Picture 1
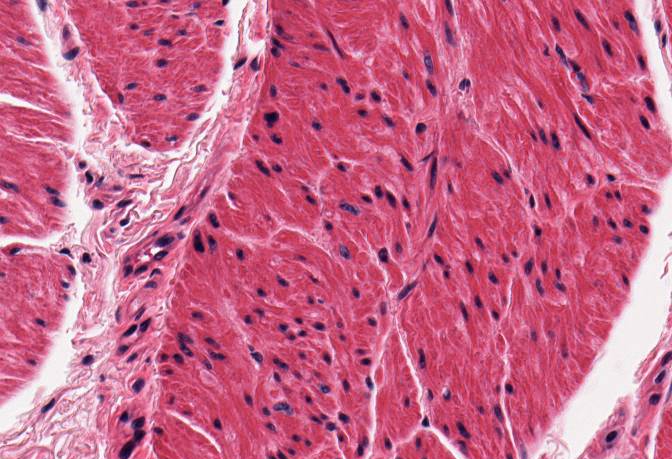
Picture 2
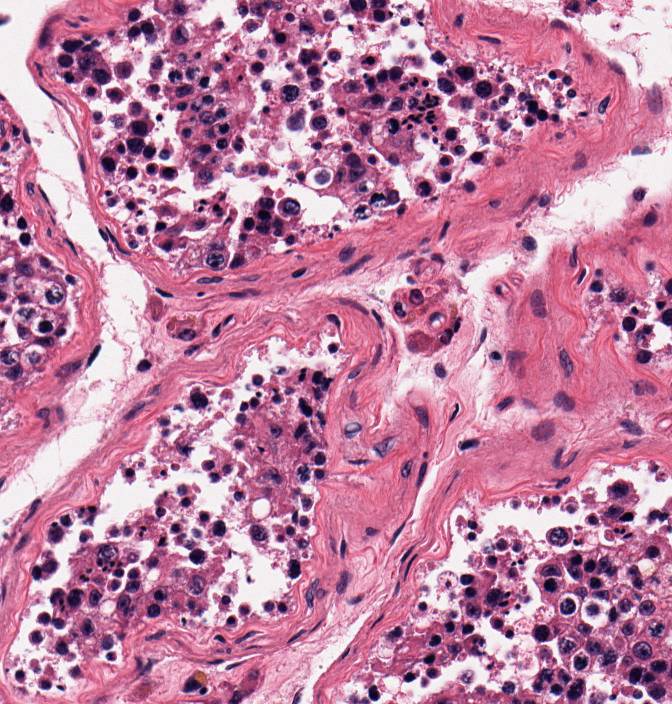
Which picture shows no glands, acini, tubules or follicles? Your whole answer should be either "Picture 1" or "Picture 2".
Picture 1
